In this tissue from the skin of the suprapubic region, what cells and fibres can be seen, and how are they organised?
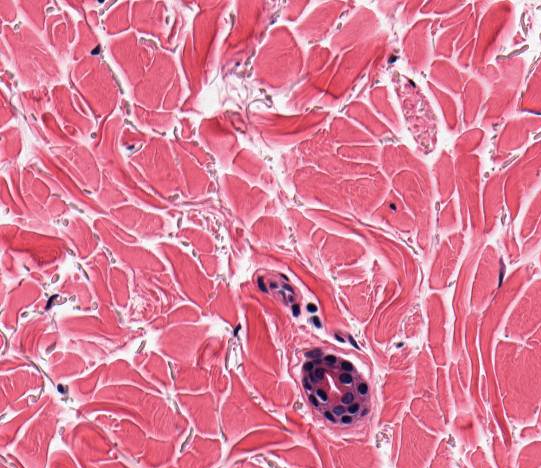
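Closely packed, bright pink muscle fibres occupy nearly the whole field. They run in many different directions, so some are cut across and others along their length. Where cut across, the fibres have angular, polygonal outlines. Nuclei are sparse, small and dark, and they sit at the edges of the fibres rather than in their centres.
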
